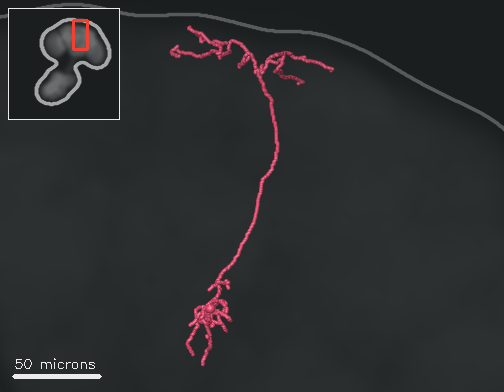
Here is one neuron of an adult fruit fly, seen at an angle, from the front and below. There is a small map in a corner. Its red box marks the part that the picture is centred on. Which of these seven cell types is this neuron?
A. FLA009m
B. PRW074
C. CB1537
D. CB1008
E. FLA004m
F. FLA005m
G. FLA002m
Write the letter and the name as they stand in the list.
D. CB1008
